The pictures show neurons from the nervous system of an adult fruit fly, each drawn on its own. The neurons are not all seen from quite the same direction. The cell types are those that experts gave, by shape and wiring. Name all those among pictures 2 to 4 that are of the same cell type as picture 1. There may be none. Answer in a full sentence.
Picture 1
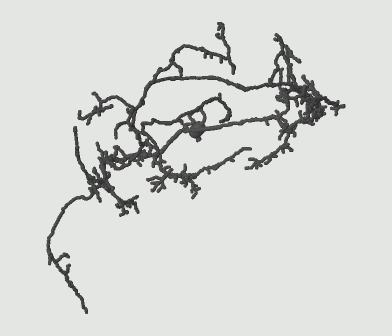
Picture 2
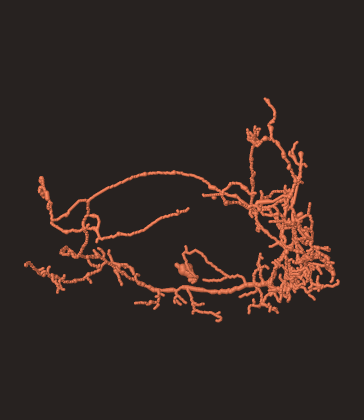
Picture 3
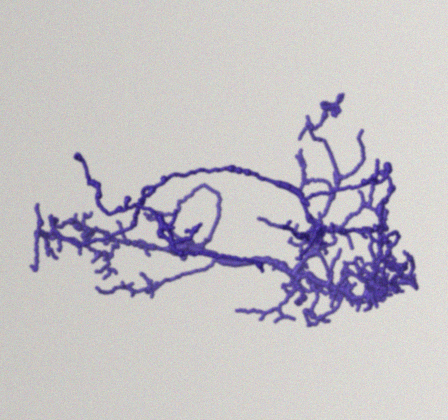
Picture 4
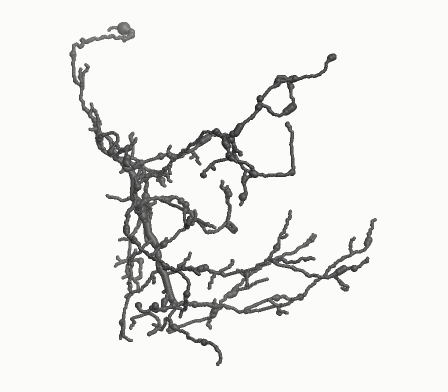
Picture 2 and picture 3 are of the same cell type.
